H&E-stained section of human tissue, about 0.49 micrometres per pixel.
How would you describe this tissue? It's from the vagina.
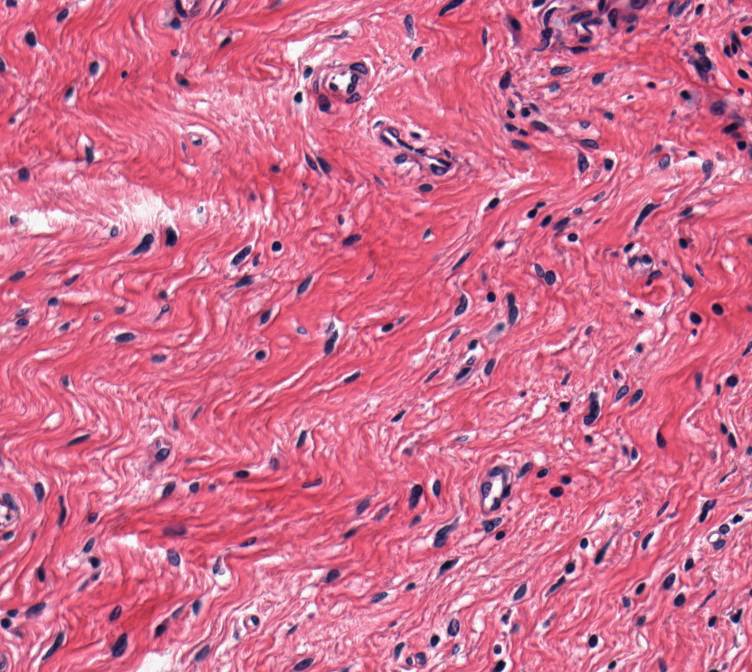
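The field consists entirely of fibrous connective tissue, with no epithelium present. Its pink collagen bundles are wavy, not straight. Fibroblasts with dark, spindle-shaped to oval nuclei lie singly between the bundles. Nuclei are more crowded in the right half than in the left.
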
